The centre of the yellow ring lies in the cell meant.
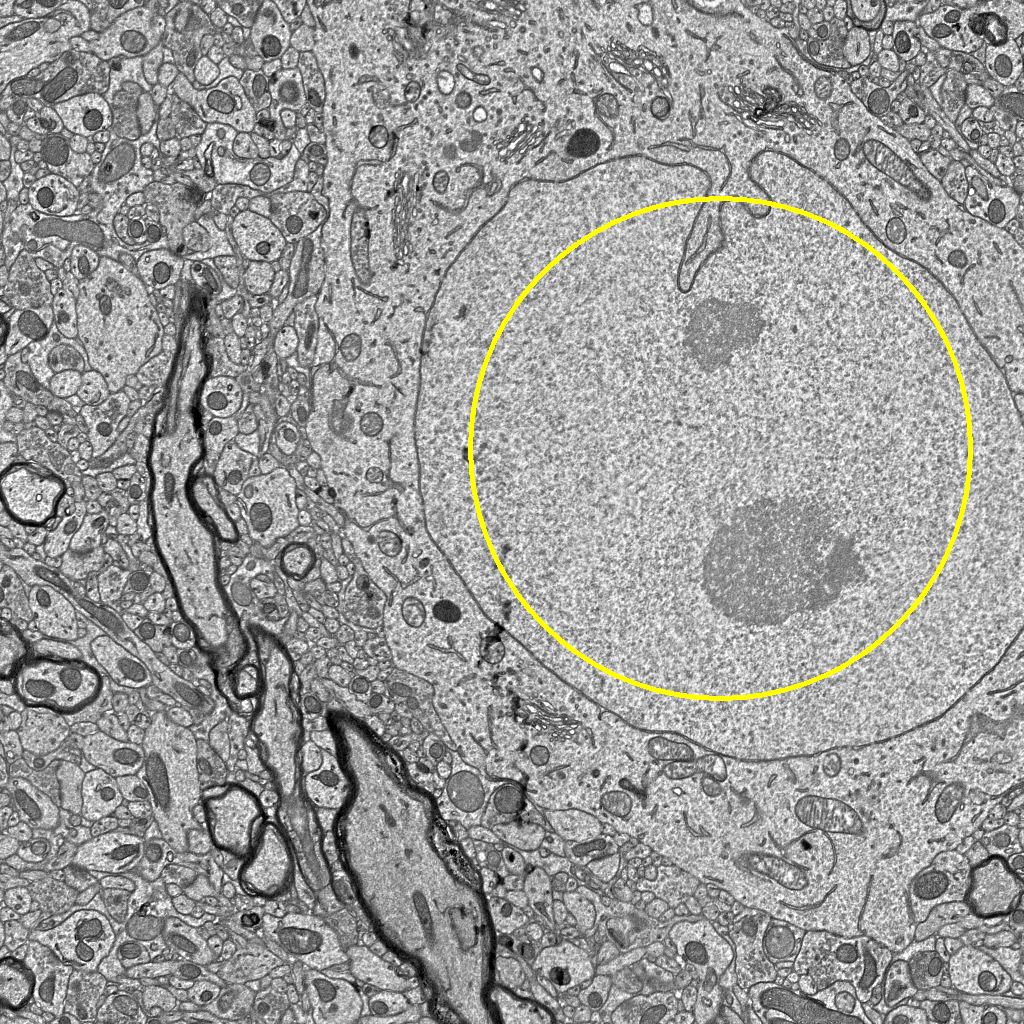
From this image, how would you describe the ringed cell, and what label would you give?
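The large, roughly round nucleus occupies most of the cell body in this plane. A single narrow, deep fold of the envelope enters from its upper edge. Chromatin is pale and finely dispersed, with no dense band lining the envelope. Several stacks of Golgi membranes lie in the cytoplasm above. This is an excitatory neuron.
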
